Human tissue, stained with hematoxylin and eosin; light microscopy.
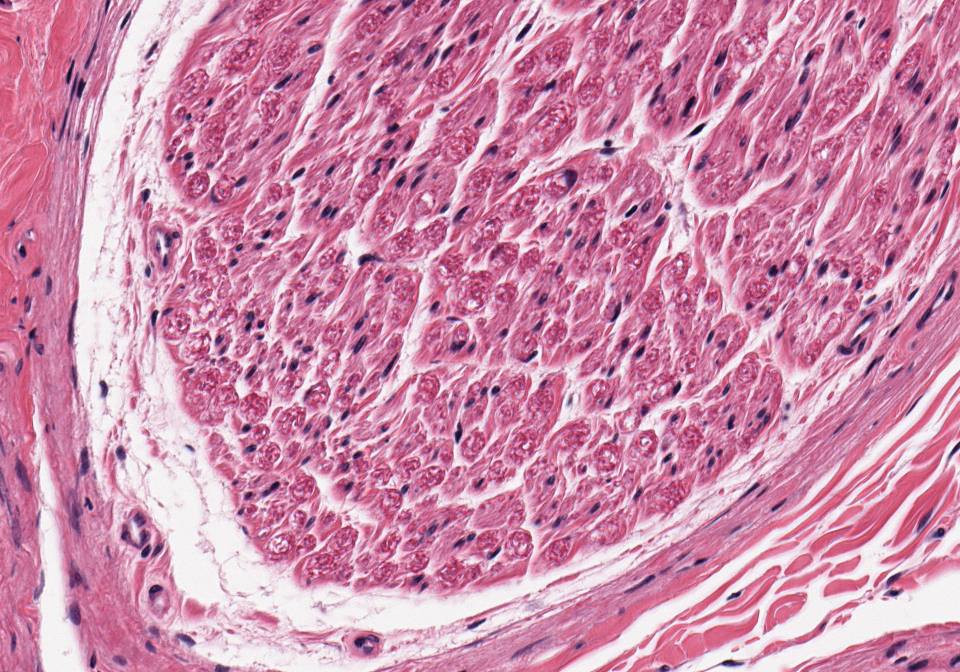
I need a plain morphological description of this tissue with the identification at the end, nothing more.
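Look first at the large rounded bundle in the centre and upper right. It is built of many small rounded profiles with stippled pink interiors, in small clusters parted by thin pale clefts. Small dark elongated nuclei are scattered throughout. Several thin layers of flattened cells sheathe it, elongated nuclei parallel to its edge. It is tibial nerve.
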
